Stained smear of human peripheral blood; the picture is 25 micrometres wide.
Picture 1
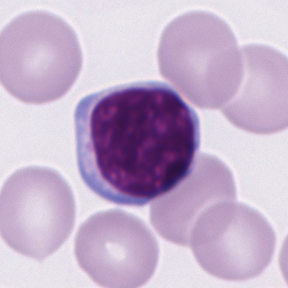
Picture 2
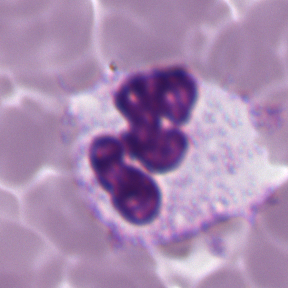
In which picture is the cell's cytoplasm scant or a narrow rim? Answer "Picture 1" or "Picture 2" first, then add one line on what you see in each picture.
Picture 1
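In picture 1: The cytoplasm forms a narrow rim that is widest on the left side of the cell.
In picture 2: The cytoplasm is abundant and pale pinkish-lilac.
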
